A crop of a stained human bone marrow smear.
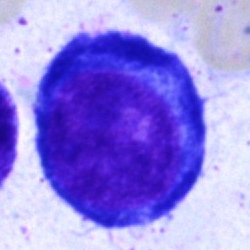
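Proerythroblast, the central cell in a stained human bone marrow smear. Its cytoplasm forms a deep blue rim around the nucleus, and next to the nucleus on the right side I see a paler band. No granules and no vacuoles show in that cytoplasm.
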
